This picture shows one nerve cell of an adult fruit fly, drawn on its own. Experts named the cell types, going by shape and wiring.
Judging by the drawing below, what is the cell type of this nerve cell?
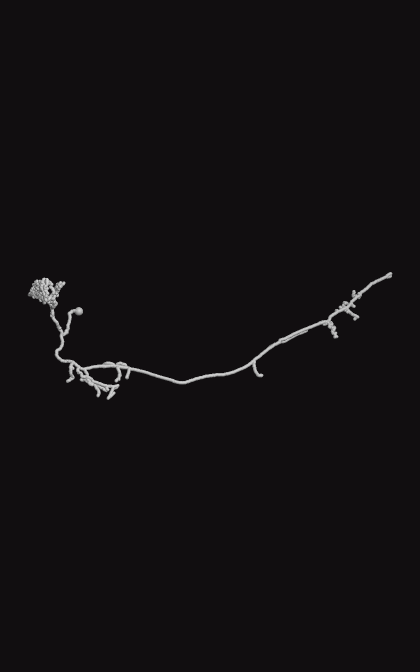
DNp24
